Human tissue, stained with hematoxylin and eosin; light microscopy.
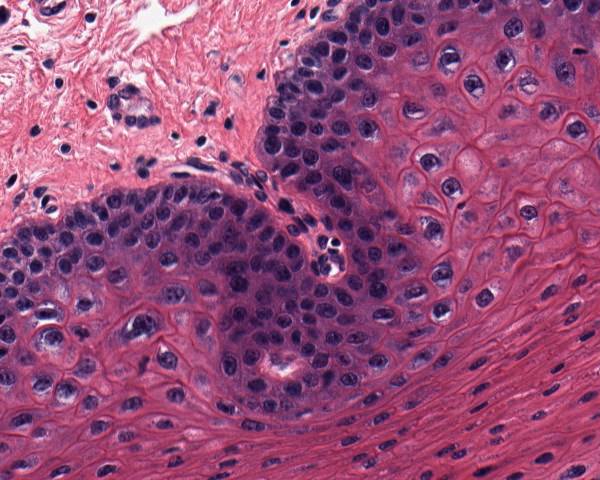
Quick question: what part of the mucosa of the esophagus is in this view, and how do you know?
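Stratified squamous nonkeratinized epithelium, many cell layers thick. It fills the field except the upper left corner, which is connective tissue stroma. Epithelial-stromal border undulates, not straight. Basal cells along it are crowded, with dark purple nuclei and scant cytoplasm.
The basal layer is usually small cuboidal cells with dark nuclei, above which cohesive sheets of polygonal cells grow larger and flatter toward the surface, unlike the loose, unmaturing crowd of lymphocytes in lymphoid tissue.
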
